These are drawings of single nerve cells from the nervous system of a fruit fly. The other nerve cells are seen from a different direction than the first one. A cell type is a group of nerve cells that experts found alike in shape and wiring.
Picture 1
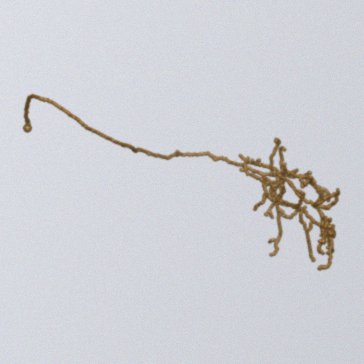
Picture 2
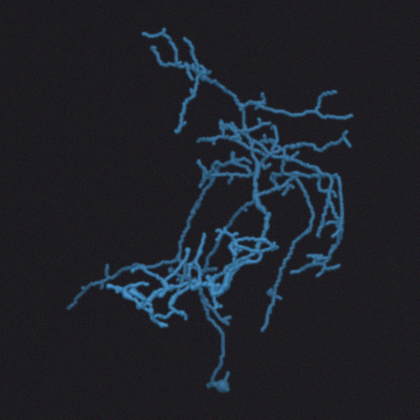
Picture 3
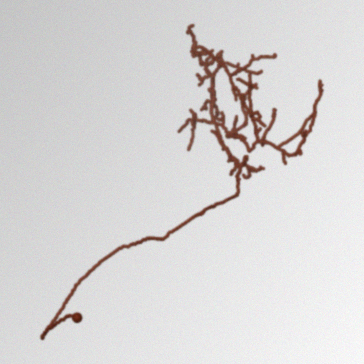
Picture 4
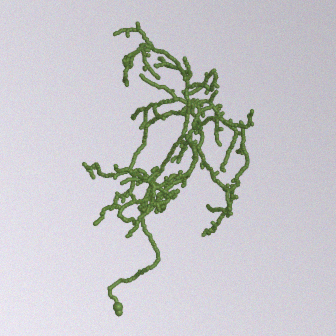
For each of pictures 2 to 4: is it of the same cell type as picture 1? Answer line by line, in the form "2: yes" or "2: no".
2: no
3: yes
4: no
